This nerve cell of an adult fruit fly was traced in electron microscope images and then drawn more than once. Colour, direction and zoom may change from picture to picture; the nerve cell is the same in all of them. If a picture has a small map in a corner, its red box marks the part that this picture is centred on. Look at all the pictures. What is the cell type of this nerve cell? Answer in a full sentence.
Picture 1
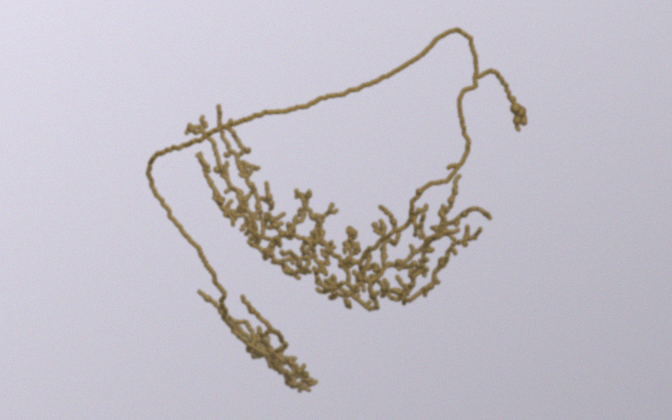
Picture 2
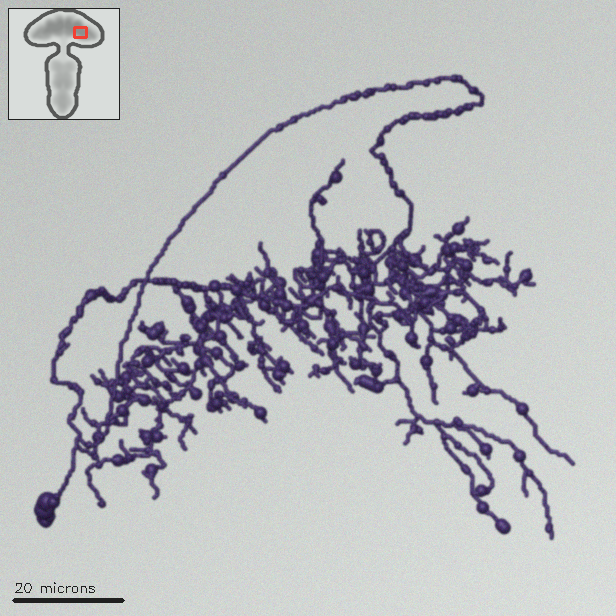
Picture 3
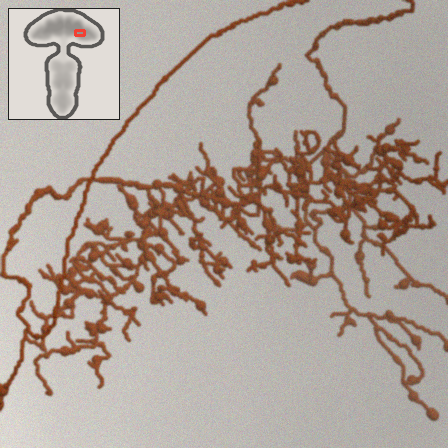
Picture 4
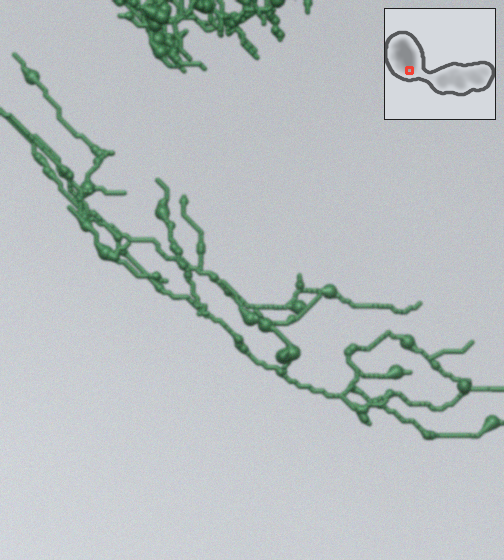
The cell type is MeLo12.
